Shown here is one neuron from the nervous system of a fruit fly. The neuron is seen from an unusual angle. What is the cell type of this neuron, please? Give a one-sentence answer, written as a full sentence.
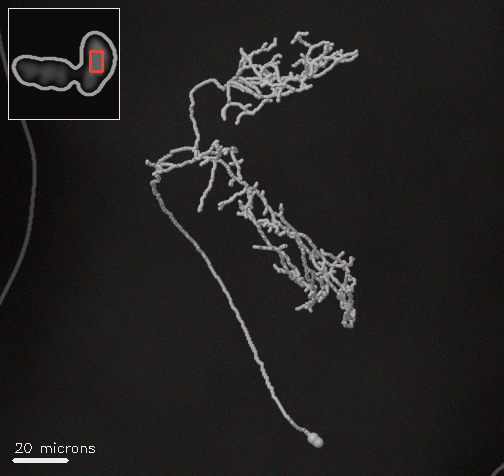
This neuron is categorized as cell type SMP047.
